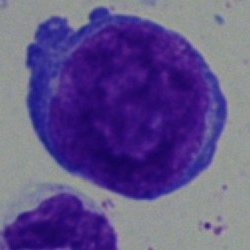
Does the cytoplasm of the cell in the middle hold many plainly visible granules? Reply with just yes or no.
No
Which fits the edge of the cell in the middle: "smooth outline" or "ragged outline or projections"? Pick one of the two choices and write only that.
Ragged outline or projections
